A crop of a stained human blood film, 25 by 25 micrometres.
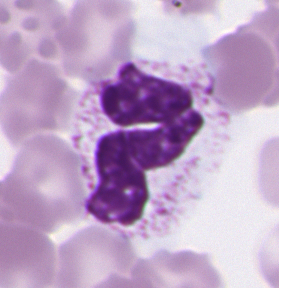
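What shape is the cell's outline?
Roughly round.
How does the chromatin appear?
Dark purple and densely clumped.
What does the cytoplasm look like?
Pale and almost colourless, holding many small pink-violet granules.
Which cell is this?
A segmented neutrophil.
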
